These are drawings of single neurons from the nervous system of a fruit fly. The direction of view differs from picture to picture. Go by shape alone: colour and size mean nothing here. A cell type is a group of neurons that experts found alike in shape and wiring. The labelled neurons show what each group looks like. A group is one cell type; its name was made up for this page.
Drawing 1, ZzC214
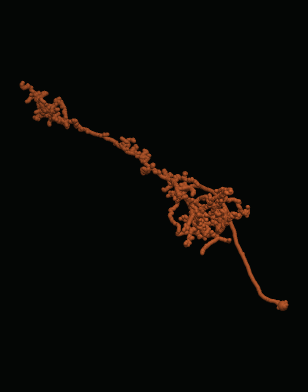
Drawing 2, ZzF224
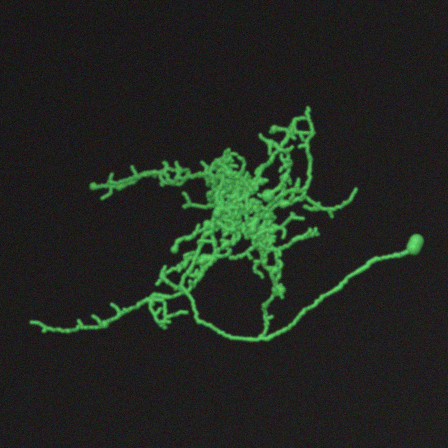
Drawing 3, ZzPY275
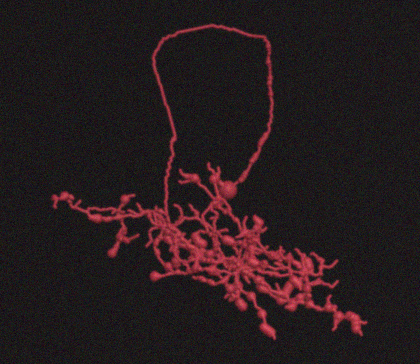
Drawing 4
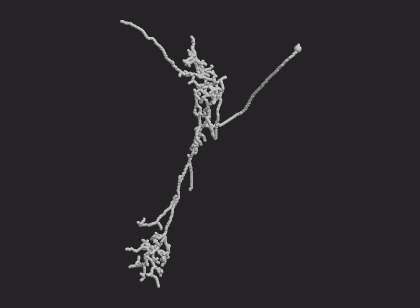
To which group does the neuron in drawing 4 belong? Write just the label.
ZzC214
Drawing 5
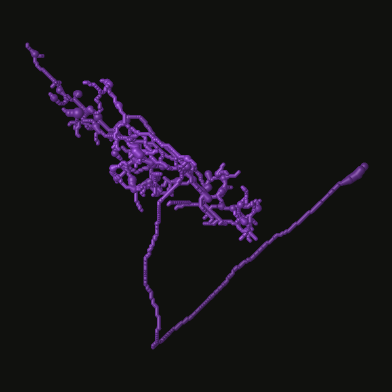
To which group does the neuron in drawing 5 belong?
ZzPY275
